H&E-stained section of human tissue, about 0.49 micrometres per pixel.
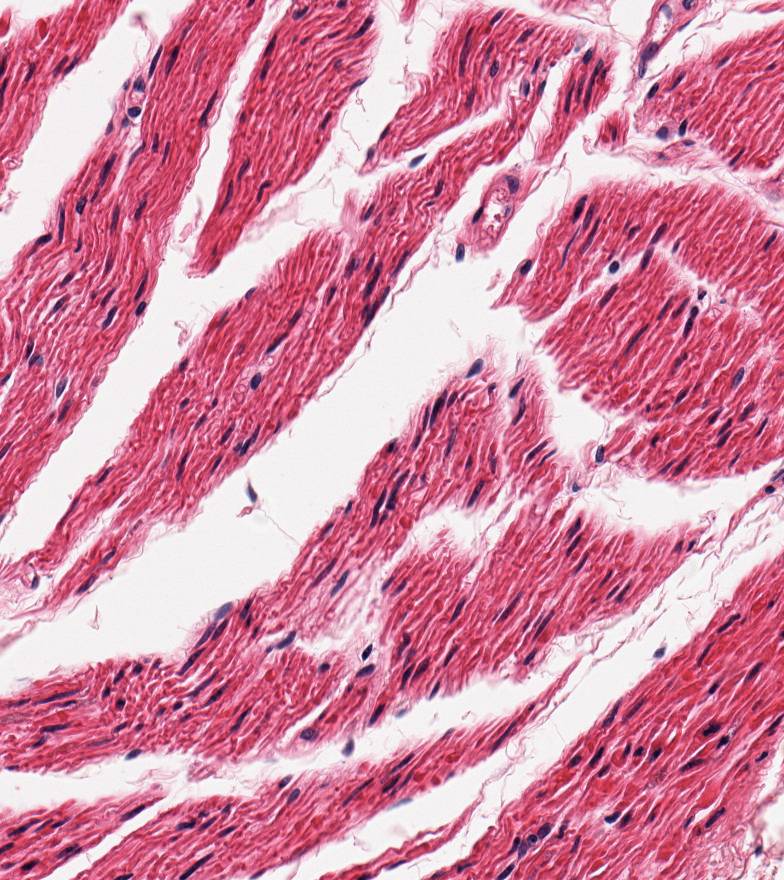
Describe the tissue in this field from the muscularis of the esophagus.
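With eosin the fibres stain a strong pink to red. Within the bundles, nuclei are elongated and dark blue, lying parallel to the long axis of the fibres. Between the bundles lie only thin, wispy pink strands of connective tissue carrying a few small nuclei. Fat cells are absent throughout the field.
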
